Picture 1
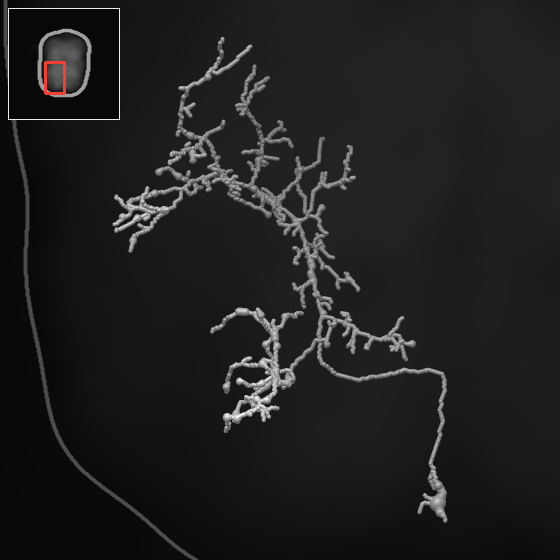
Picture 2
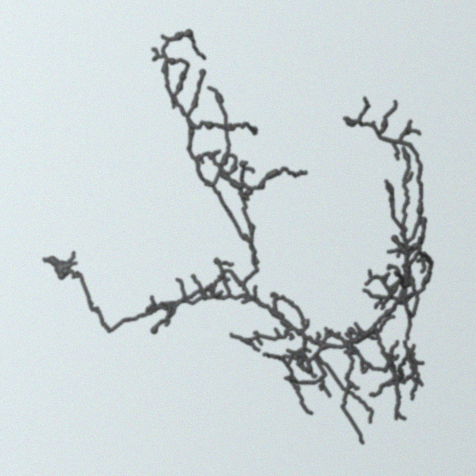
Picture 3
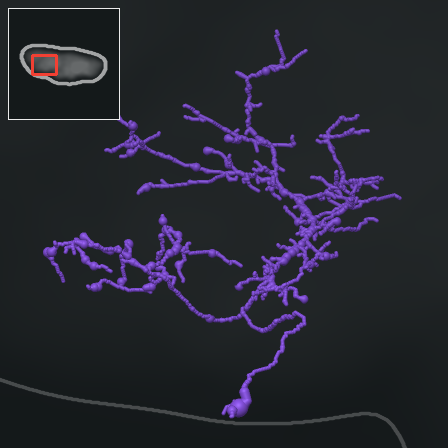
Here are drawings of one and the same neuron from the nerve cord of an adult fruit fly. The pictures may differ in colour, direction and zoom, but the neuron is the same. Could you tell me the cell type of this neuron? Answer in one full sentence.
The cell type this neuron represents is IN14A039.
